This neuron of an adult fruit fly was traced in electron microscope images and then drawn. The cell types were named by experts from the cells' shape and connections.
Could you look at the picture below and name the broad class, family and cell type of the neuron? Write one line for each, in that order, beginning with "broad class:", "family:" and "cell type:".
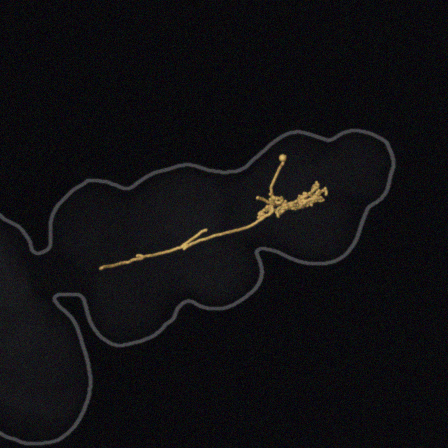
broad class: nerve-cord intrinsic neuron
family: hemilineage 23B
cell type: IN23B090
